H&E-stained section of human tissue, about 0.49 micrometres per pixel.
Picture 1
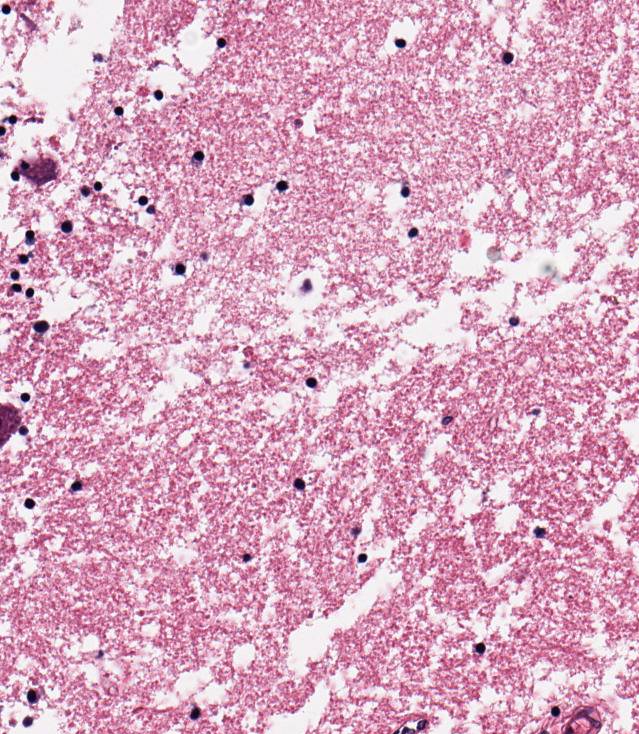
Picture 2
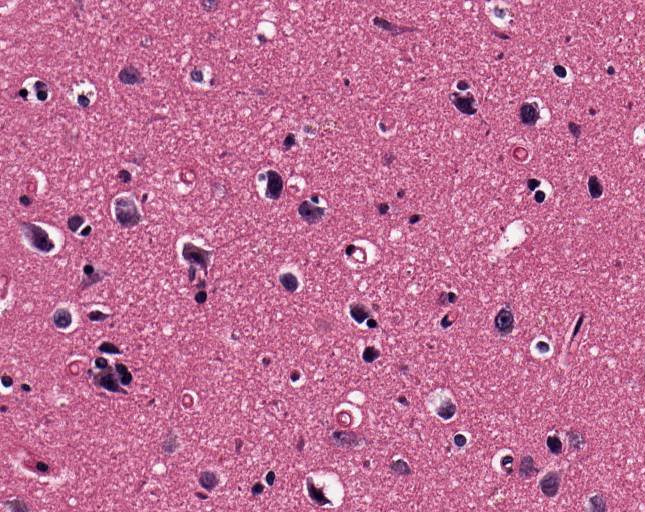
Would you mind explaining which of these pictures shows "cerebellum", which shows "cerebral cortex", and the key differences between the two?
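The cerebellum is in picture 1; the cerebral cortex, in picture 2. Background first: picture 1 has a pale pink, finely granular, spongy matrix; picture 2's pink background is dotted with tiny round pale vacuoles. Picture 1 has sparse, single, small, round, dark nuclei, most crowded near the upper left edge, and a few larger cells with purple cytoplasm at the left edge. In picture 2, many cells sit in clear, empty halos apart from the surrounding neuropil.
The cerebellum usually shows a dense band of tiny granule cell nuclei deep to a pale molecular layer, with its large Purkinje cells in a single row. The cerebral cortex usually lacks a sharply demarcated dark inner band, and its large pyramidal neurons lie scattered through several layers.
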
